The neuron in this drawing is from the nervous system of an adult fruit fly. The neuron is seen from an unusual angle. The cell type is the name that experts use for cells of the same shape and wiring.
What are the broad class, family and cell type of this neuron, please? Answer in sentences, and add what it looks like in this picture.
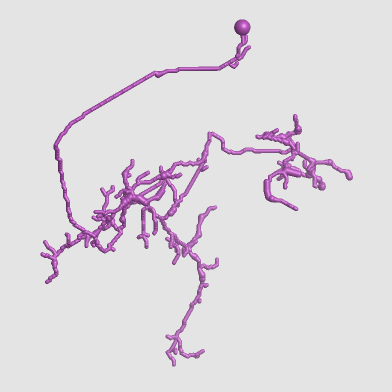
It is a nerve-cord intrinsic neuron. The family is hemilineage 17A. It is of cell type IN17A061. Its cell body lies at the top of the picture. The picture shows dozens of branch ends.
